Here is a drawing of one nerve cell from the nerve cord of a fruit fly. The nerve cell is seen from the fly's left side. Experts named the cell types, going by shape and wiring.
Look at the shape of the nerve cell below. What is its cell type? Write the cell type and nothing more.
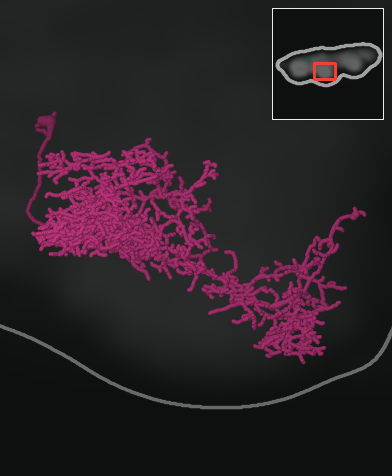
IN09A016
